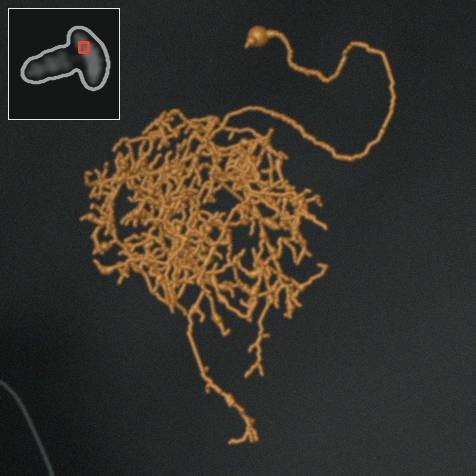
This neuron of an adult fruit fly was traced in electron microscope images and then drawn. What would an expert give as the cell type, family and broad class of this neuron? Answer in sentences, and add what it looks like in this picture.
Its cell type is CB2107. Its family is hemilineage LHl4_dorsal. This is a central-brain intrinsic neuron. The cell body can be seen at the top of the picture. As drawn here it is taller than it is wide.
